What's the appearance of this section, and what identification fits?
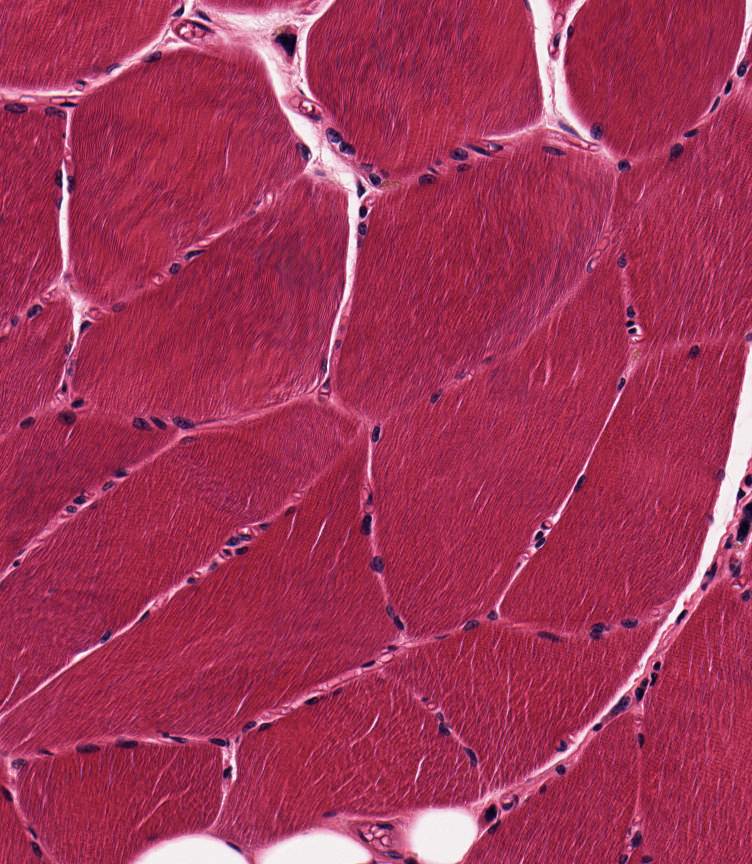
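Look at the edges of the fibres and you'll find small, dark, flattened nuclei. The fibre cytoplasm is deep pink and evenly stained, with fine streaks. Between neighbouring fibres there are only thin strands of connective tissue carrying scattered elongated nuclei, and a few round empty fat cells sit at the bottom edge. This is skeletal muscle.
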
